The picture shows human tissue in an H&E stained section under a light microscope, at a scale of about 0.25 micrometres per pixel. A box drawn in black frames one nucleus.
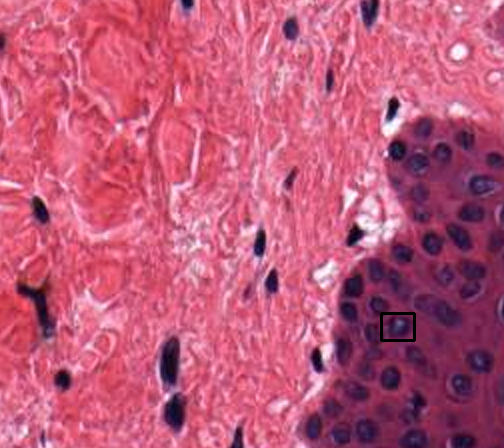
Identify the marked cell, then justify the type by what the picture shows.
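Keratinocyte. The nucleus is round to slightly oval and about the same size as the nuclei of the neighbouring cells in the sheet. The nucleus is dark purple and sits roughly in the middle of the cell. A moderate rim of pinkish-purple cytoplasm surrounds the nucleus, with only faint outlines against the neighbouring cells. The cell lies within a crowded sheet of similar cells, a few cells in from the edge where the sheet meets the pink fibrous tissue on the left.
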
